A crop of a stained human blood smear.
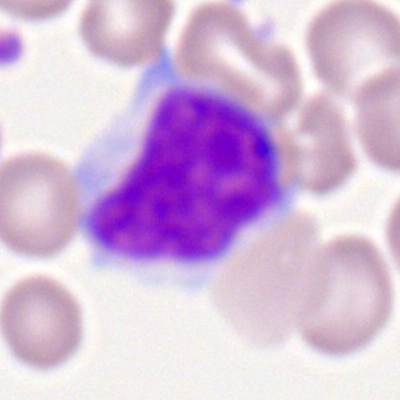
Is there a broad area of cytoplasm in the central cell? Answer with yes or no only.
No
